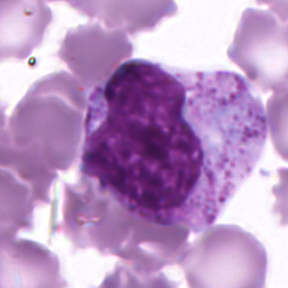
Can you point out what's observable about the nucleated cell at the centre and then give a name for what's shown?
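Off-centre toward the left side lies the nucleus, with no distinct nucleoli visible in it. The cytoplasm is widest to the right of the nucleus. The outline of the cell is irregular rather than smoothly round. This is a metamyelocyte.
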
